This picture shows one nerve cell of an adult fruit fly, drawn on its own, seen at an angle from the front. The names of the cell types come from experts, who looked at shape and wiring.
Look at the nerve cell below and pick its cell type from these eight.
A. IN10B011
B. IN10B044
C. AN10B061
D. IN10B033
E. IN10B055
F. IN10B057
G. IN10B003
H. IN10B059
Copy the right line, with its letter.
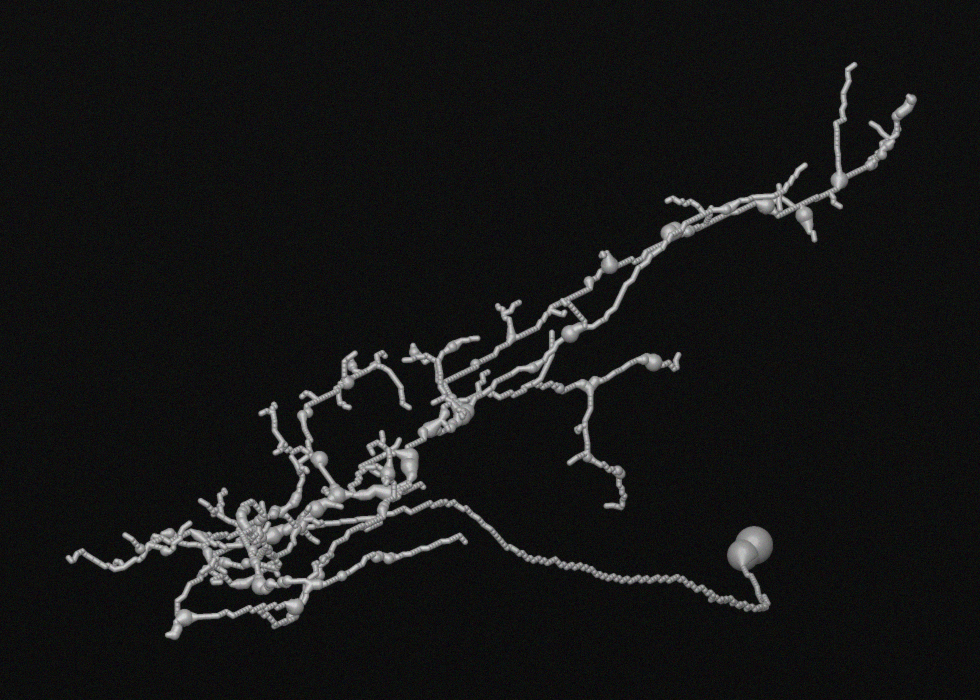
H. IN10B059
